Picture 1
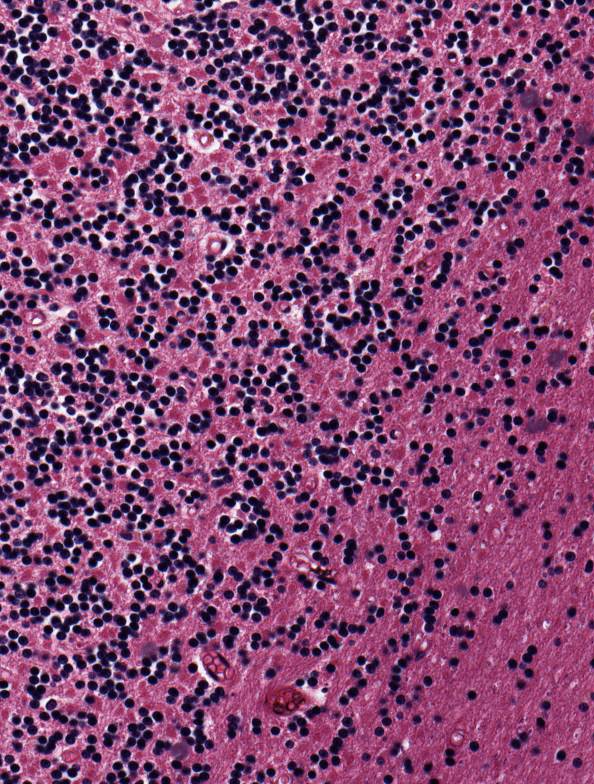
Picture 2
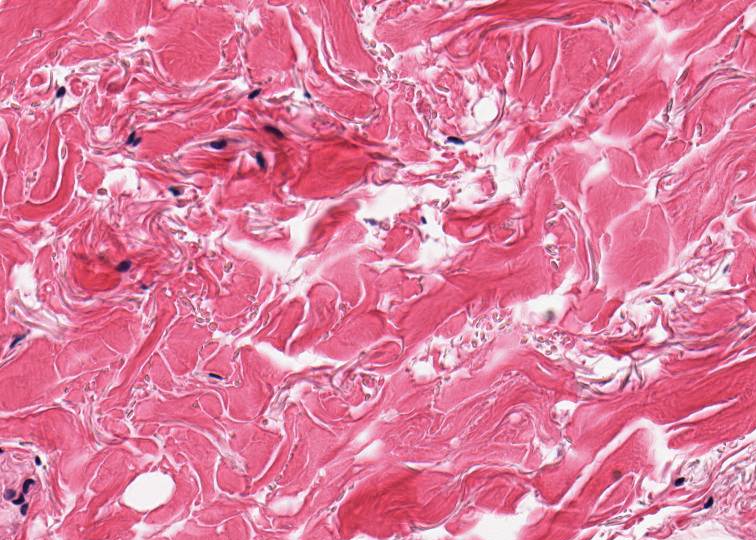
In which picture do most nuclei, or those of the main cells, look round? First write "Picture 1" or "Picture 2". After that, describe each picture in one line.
Picture 1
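Picture 1: The cells of the dense layer have small, round, uniformly dark nuclei with very little visible cytoplasm.
Picture 2: Most of the nuclei are small, dark and spindle-shaped.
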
